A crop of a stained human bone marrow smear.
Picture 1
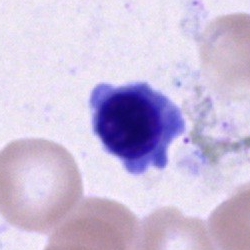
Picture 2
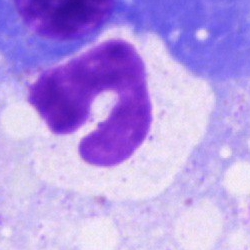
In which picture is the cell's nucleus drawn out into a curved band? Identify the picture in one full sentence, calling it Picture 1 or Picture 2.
Picture 2 is the one where the nucleus is a curved band without separate lobes.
